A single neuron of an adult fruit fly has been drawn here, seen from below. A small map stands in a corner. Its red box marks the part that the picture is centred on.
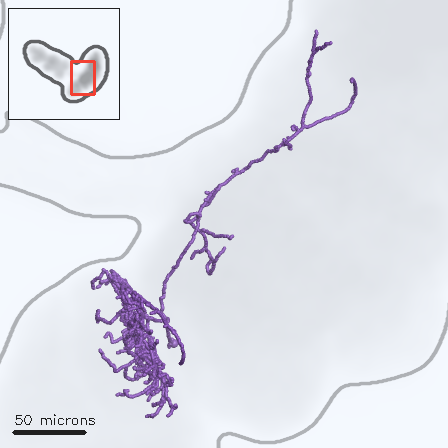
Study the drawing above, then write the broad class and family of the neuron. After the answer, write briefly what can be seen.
Its broad class is visual projection neuron. Its family is LoVP. The cell body is at the bottom of the picture. By the scale bar it is about 250 microns tall in this view.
